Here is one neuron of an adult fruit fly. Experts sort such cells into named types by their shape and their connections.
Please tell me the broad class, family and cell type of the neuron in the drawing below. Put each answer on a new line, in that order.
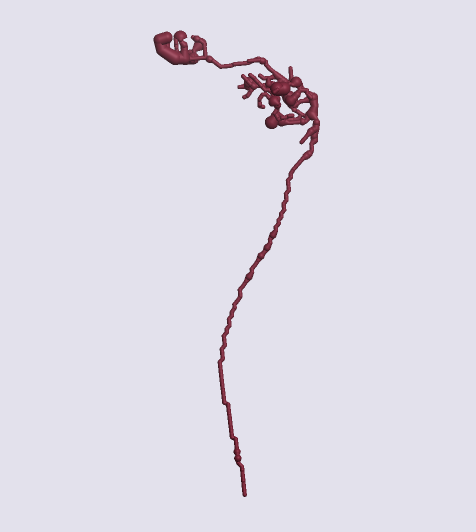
optic-lobe intrinsic neuron
L
L5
